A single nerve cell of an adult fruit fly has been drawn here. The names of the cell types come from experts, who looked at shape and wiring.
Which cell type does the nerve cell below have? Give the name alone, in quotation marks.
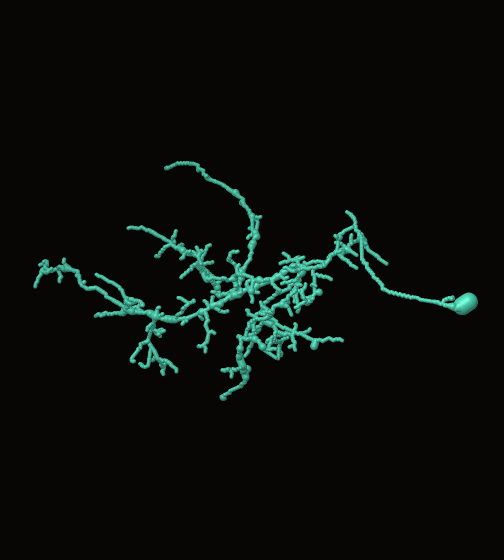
"IN20A.22A053"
